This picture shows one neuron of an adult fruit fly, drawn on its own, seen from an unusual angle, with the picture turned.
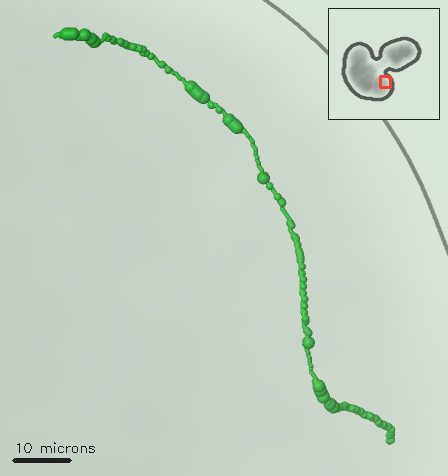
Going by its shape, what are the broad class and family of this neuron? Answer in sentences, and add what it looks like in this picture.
Its broad class is photoreceptor or other optic-lobe sensory neuron. The name of its family is class visual. By the scale bar it is about 75 microns tall in this view. There are a dozen or fewer branch ends.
